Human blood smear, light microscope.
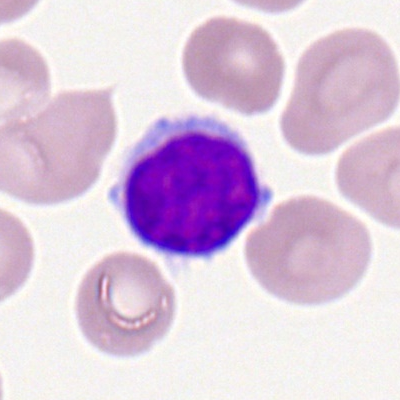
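Lymphocyte at the centre of a stained blood smear. Overall outline roughly round, with fine hair-like projections standing out from the cell surface. Cytoplasm pale blue, with no visible granules.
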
